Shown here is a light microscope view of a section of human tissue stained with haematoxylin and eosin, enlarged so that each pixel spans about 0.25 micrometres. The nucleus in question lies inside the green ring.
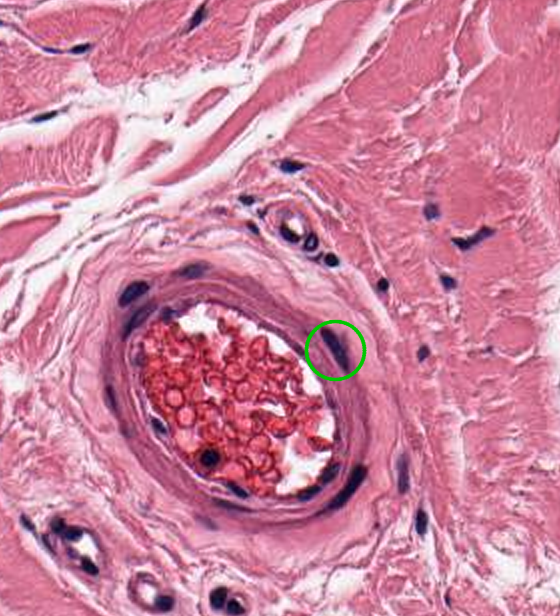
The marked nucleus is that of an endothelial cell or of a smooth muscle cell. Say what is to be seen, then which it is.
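The nucleus is elongated and oval, stains dark purple fairly evenly, and is longer than the small round nuclei in the tissue nearby. Its long axis follows the curve of the vessel wall, running around the lumen rather than toward it. The cytoplasm around the nucleus is pink and merges into the surrounding wall without a visible outline of its own. The marked cell is a smooth muscle cell.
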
